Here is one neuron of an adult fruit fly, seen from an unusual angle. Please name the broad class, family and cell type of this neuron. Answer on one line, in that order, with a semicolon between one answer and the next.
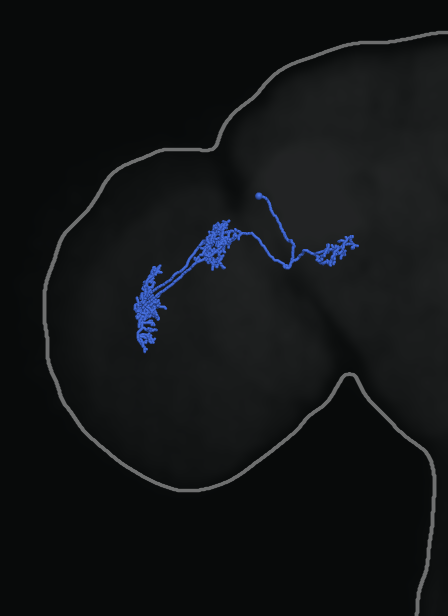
visual projection neuron; hemilineage VPNd1; LPLC2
